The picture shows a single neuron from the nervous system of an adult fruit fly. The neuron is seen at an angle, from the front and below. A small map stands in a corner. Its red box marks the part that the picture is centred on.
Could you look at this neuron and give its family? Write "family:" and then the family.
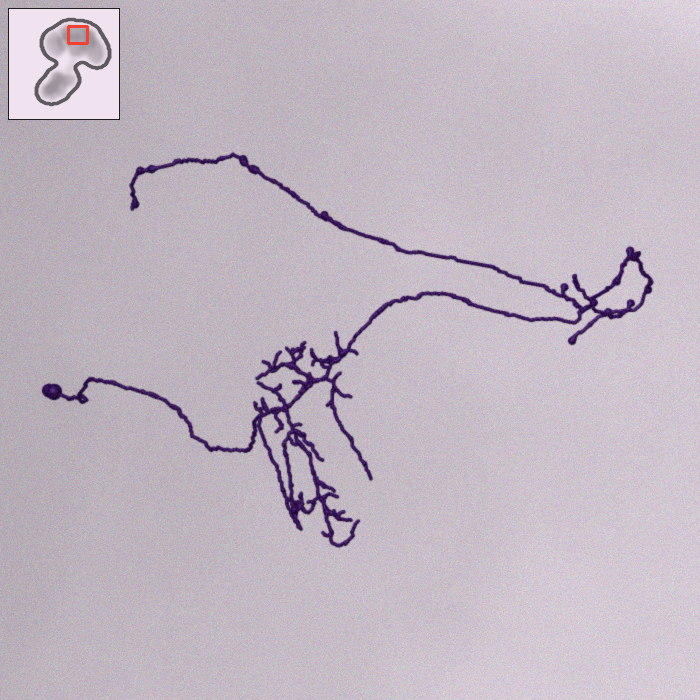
family: class CX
